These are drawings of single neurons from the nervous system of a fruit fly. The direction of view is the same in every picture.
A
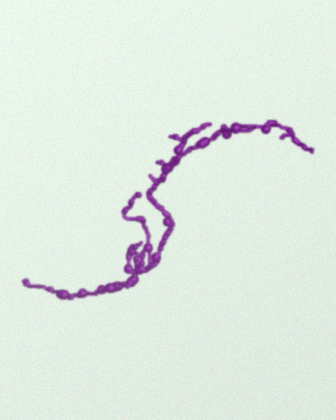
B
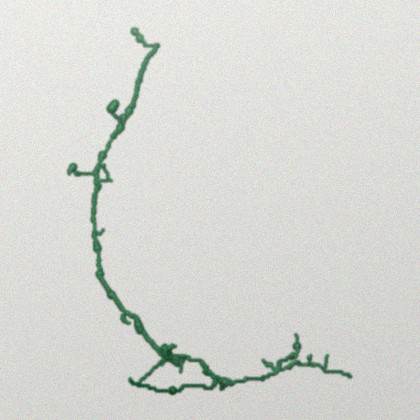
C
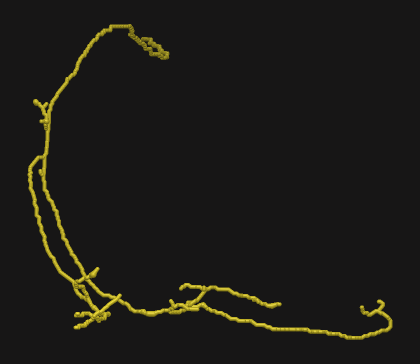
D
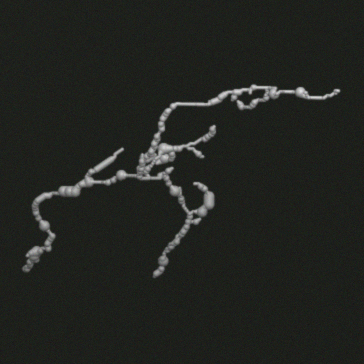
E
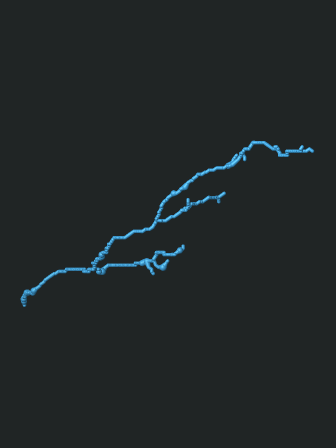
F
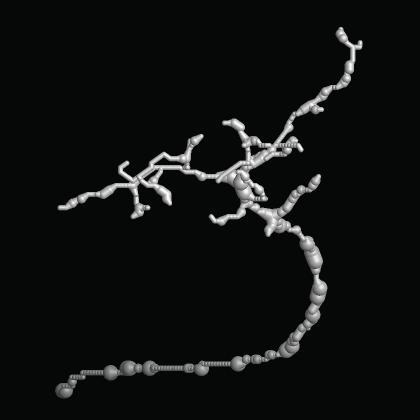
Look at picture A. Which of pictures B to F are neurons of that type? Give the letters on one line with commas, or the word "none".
D, E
